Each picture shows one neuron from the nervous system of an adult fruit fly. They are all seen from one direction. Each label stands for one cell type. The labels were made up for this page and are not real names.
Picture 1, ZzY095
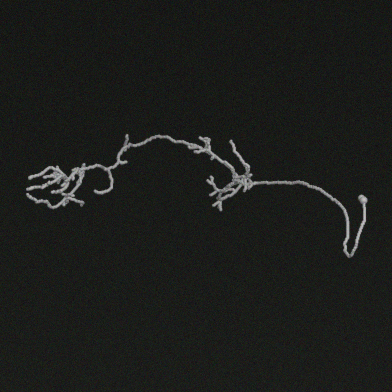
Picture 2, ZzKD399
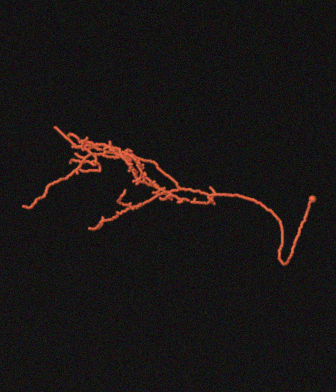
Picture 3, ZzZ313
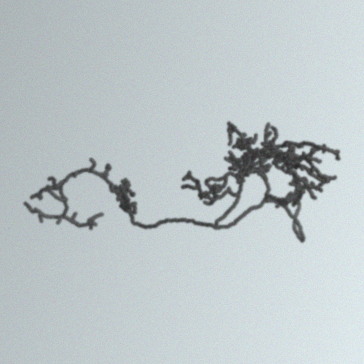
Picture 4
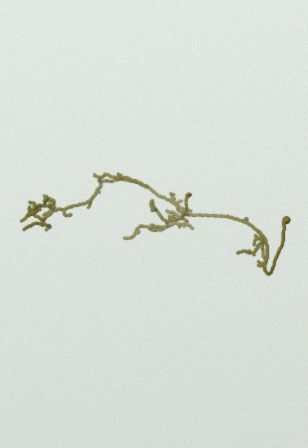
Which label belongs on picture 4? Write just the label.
ZzY095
